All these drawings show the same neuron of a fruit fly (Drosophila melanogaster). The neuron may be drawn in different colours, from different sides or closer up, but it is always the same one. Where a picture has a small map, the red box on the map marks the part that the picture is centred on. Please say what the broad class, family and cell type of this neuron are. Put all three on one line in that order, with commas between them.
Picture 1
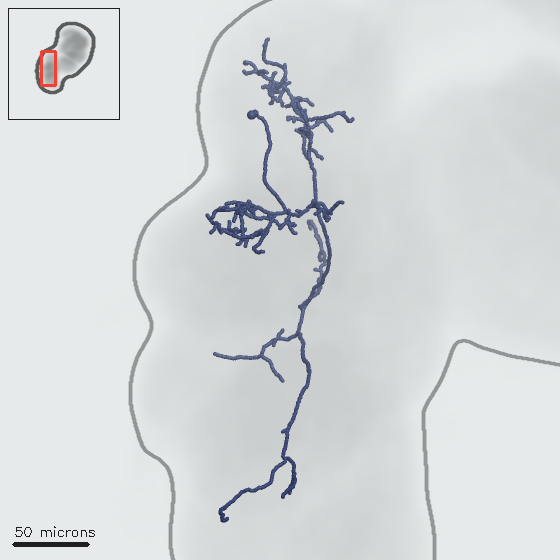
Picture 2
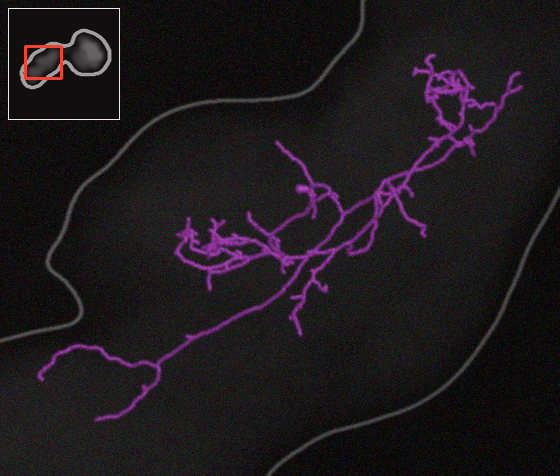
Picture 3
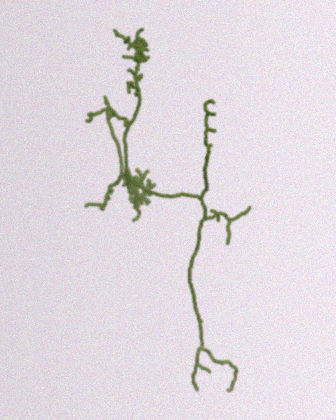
nerve-cord intrinsic neuron, hemilineage 08B, IN08B060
